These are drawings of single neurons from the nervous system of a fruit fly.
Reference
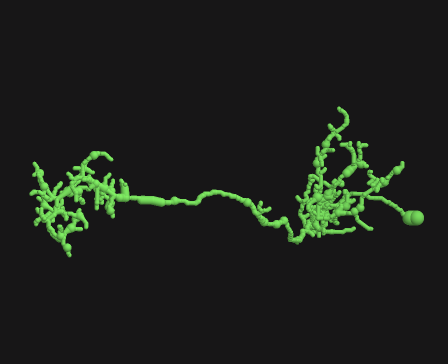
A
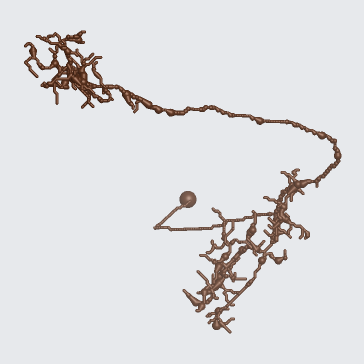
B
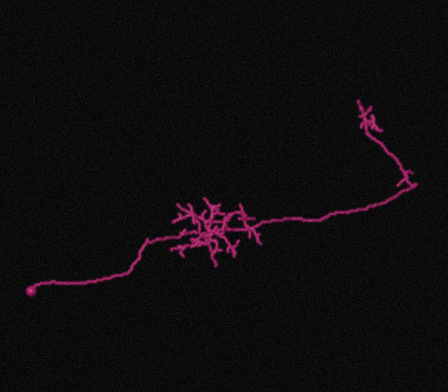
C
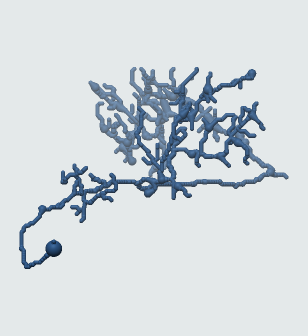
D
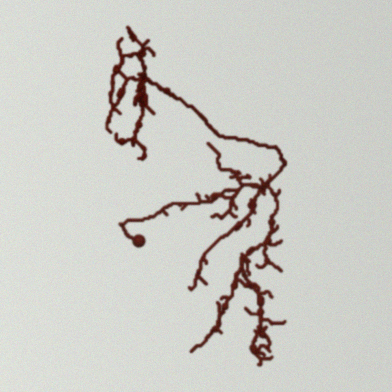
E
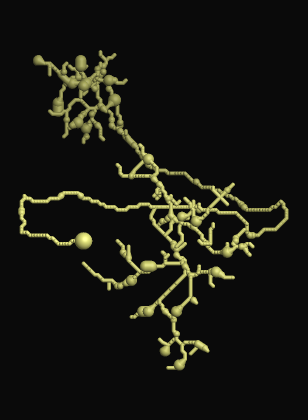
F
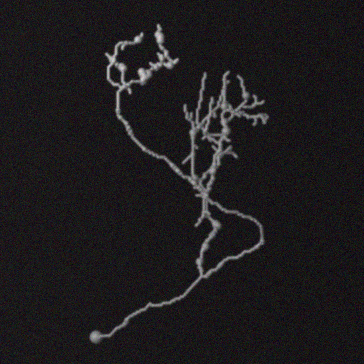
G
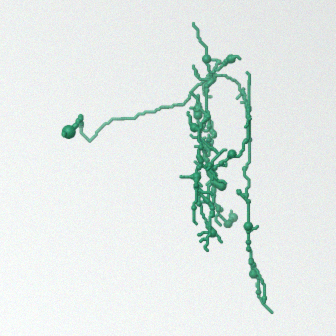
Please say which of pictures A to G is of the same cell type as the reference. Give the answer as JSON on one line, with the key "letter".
{"letter": "C"}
